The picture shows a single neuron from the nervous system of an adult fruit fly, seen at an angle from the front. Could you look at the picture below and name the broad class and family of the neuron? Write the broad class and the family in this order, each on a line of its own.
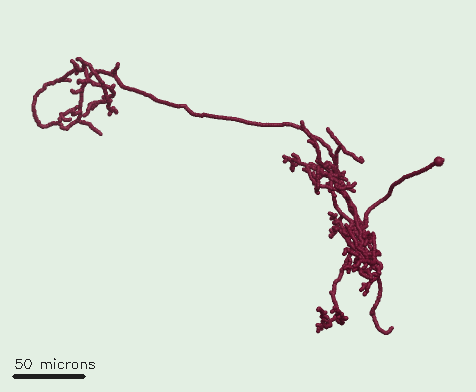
central-brain intrinsic neuron
hemilineage VPNp&v1_posterior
